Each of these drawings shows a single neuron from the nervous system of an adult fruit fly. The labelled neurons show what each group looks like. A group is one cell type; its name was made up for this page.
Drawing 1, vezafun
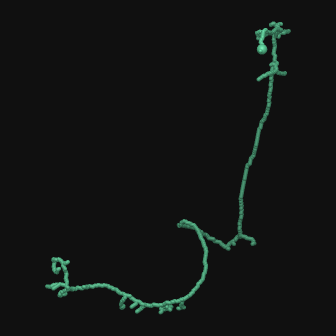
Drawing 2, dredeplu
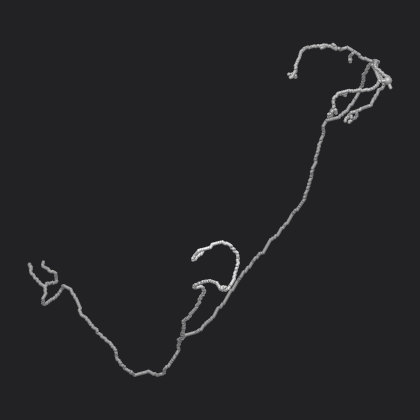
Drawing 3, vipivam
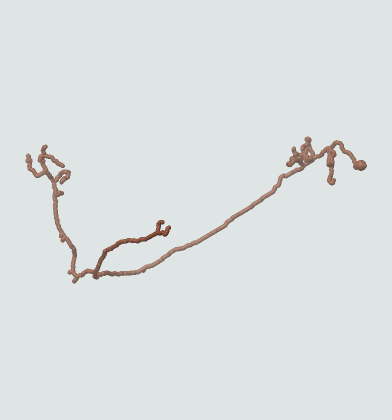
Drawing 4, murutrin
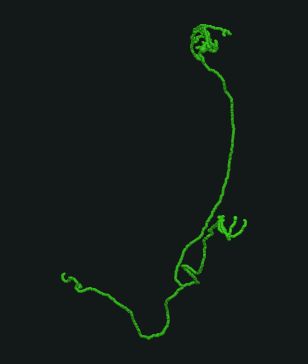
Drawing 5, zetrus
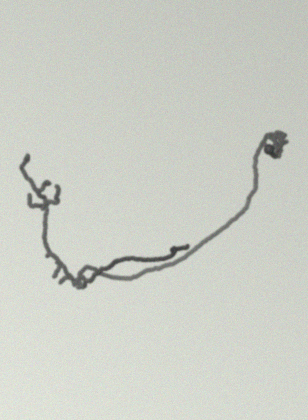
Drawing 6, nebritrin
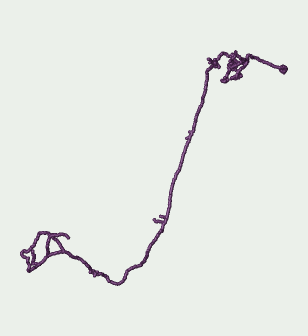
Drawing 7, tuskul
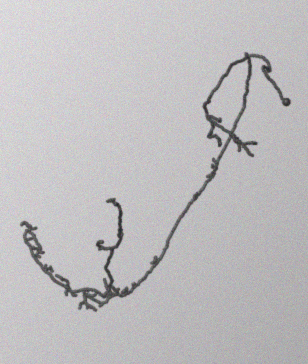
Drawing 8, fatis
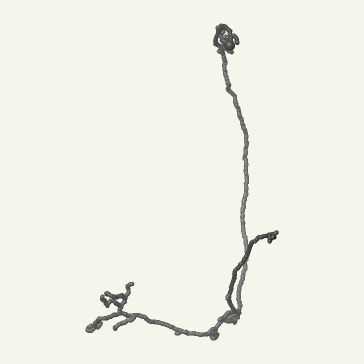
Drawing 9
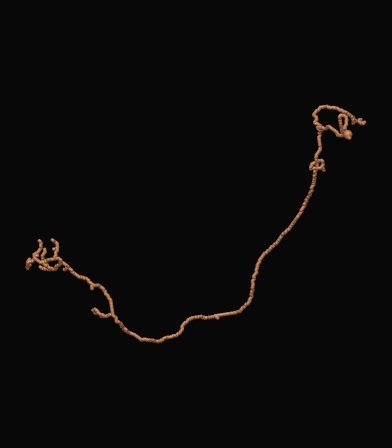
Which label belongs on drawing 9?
vezafun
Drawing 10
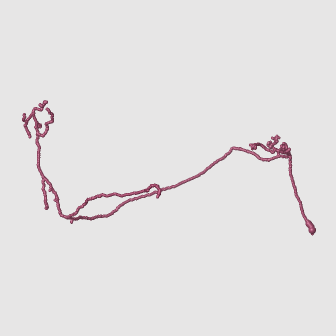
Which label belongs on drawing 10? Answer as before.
vipivam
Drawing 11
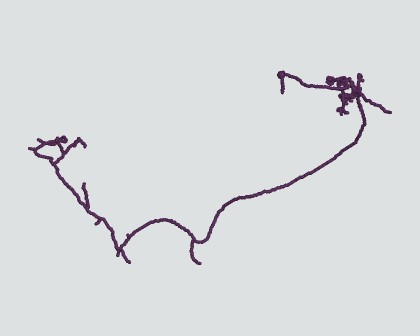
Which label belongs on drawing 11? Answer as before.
nebritrin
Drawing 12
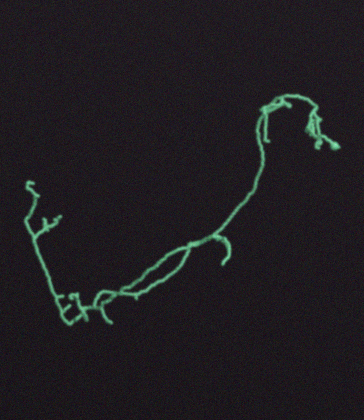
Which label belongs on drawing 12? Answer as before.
zetrus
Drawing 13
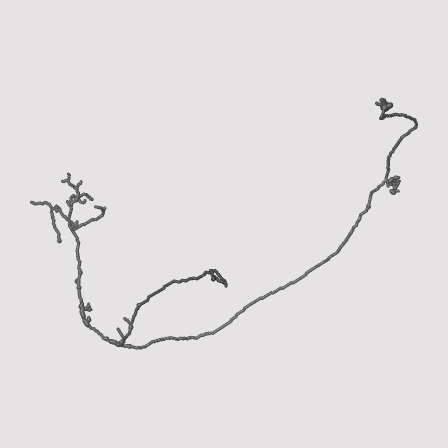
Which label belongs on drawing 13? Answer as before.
fatis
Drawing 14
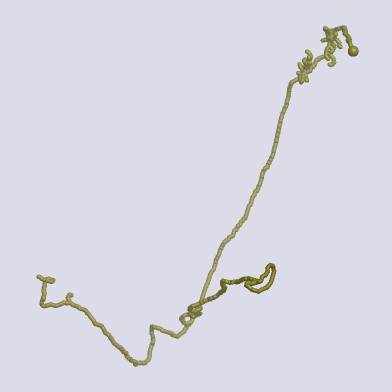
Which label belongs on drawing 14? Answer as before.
dredeplu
